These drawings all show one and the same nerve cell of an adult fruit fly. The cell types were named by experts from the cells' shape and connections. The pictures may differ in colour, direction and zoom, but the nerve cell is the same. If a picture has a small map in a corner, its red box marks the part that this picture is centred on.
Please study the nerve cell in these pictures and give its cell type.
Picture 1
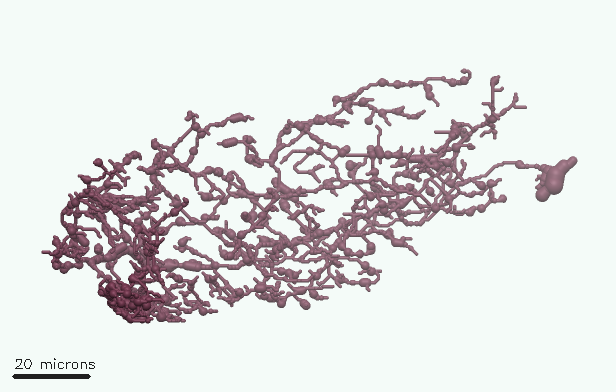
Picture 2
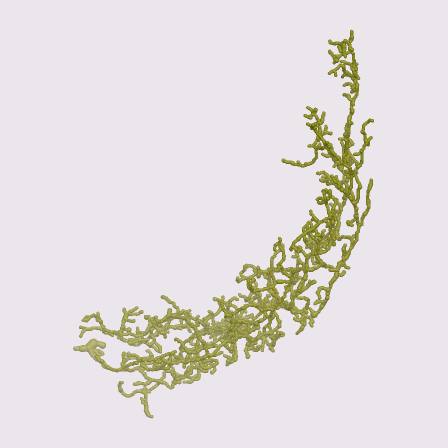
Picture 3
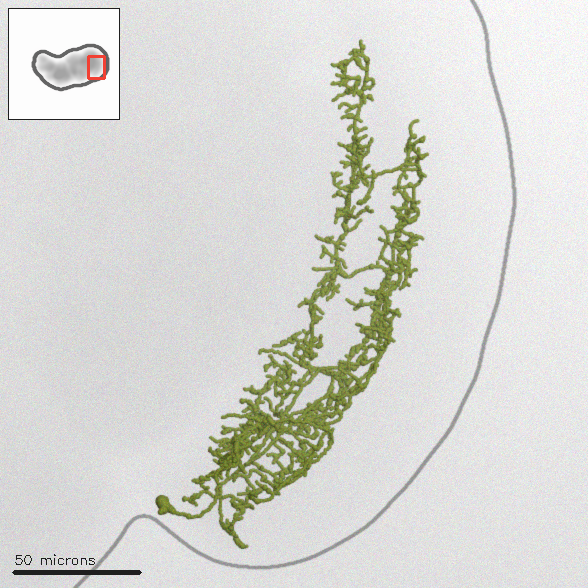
Mi20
